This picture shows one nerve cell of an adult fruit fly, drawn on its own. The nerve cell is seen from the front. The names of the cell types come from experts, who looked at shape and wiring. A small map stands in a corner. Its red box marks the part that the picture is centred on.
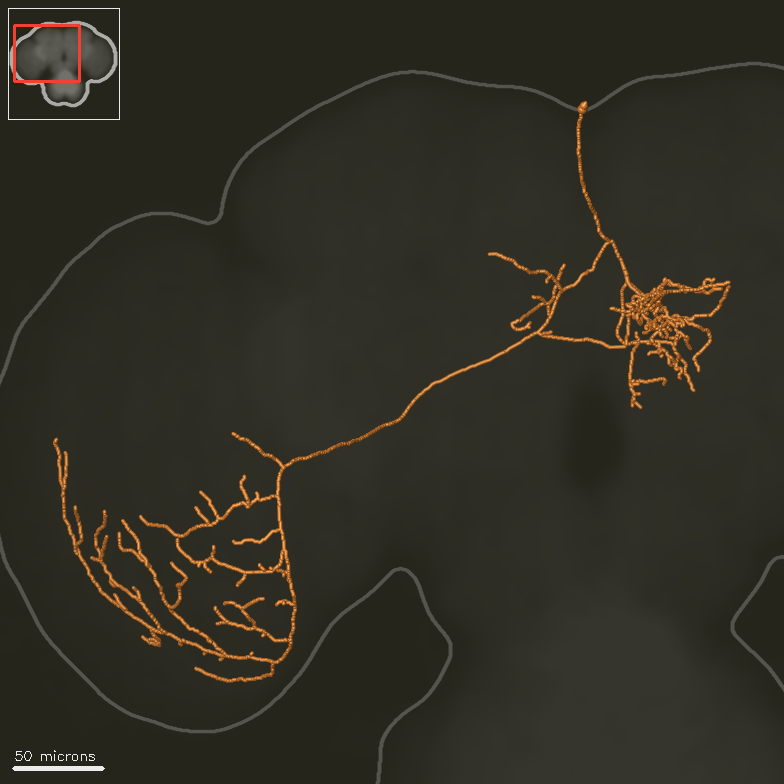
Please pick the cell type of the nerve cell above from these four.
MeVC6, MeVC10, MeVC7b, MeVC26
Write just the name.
MeVC10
